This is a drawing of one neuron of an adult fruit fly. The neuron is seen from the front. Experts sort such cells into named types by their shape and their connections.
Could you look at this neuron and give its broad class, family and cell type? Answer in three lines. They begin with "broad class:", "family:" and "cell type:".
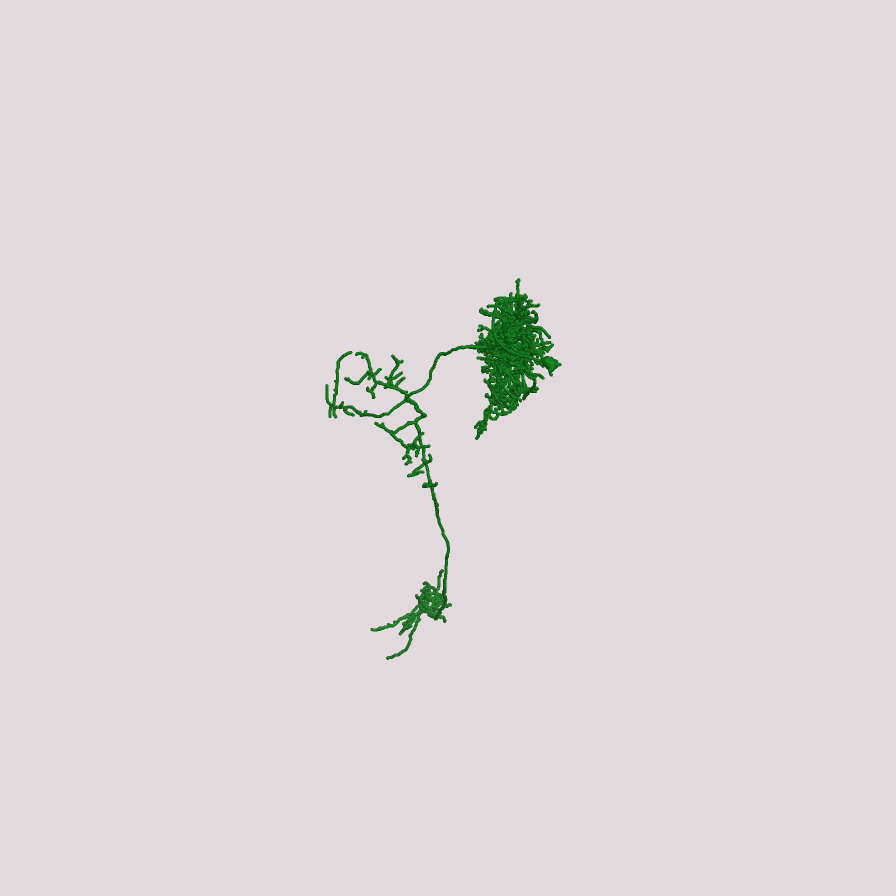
broad class: descending neuron
family: DNb
cell type: DNb09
